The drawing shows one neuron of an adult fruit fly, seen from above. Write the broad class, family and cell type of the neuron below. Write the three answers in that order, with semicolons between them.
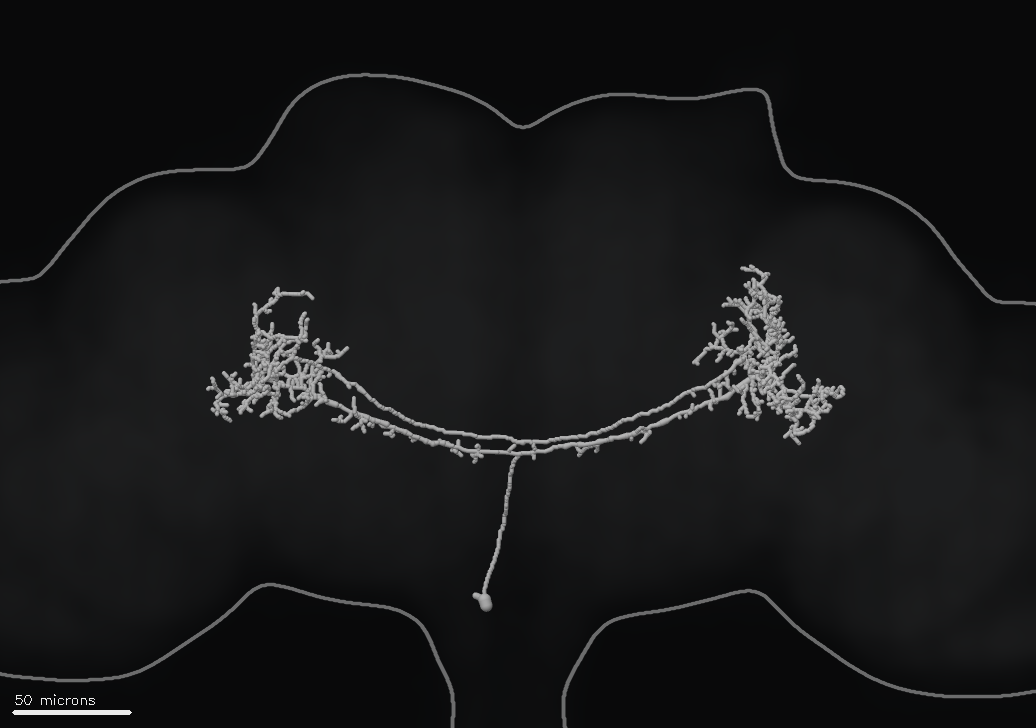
central-brain intrinsic neuron; hemilineage LB0; WED189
